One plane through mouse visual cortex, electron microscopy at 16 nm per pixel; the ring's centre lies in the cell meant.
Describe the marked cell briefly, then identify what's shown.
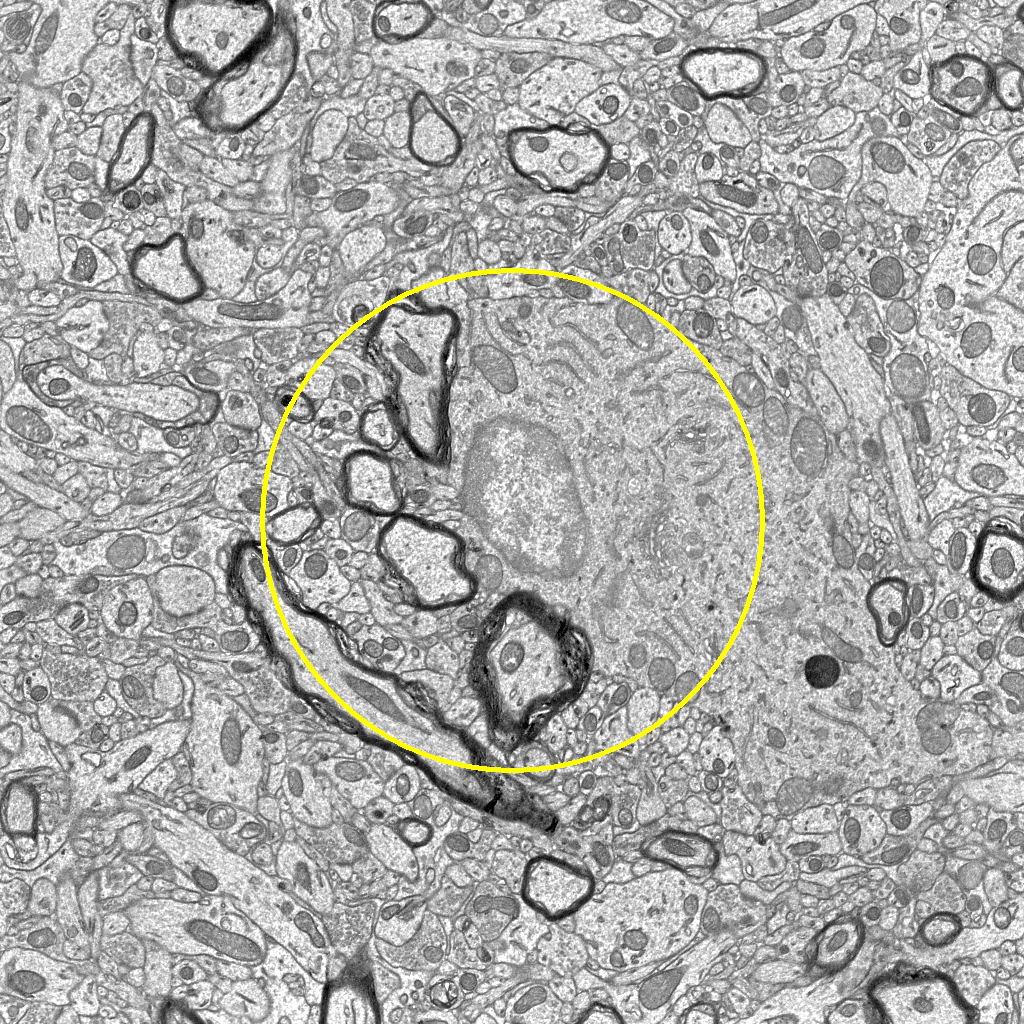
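Notice first that the nucleus is oval, taller than it is wide, and sits wholly within the ring. Its outline stays smooth, with no deep infoldings, and you won't find a distinct nucleolus. Above it, in the cytoplasm, long curved cisterns run roughly parallel. This is an oligodendrocyte.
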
